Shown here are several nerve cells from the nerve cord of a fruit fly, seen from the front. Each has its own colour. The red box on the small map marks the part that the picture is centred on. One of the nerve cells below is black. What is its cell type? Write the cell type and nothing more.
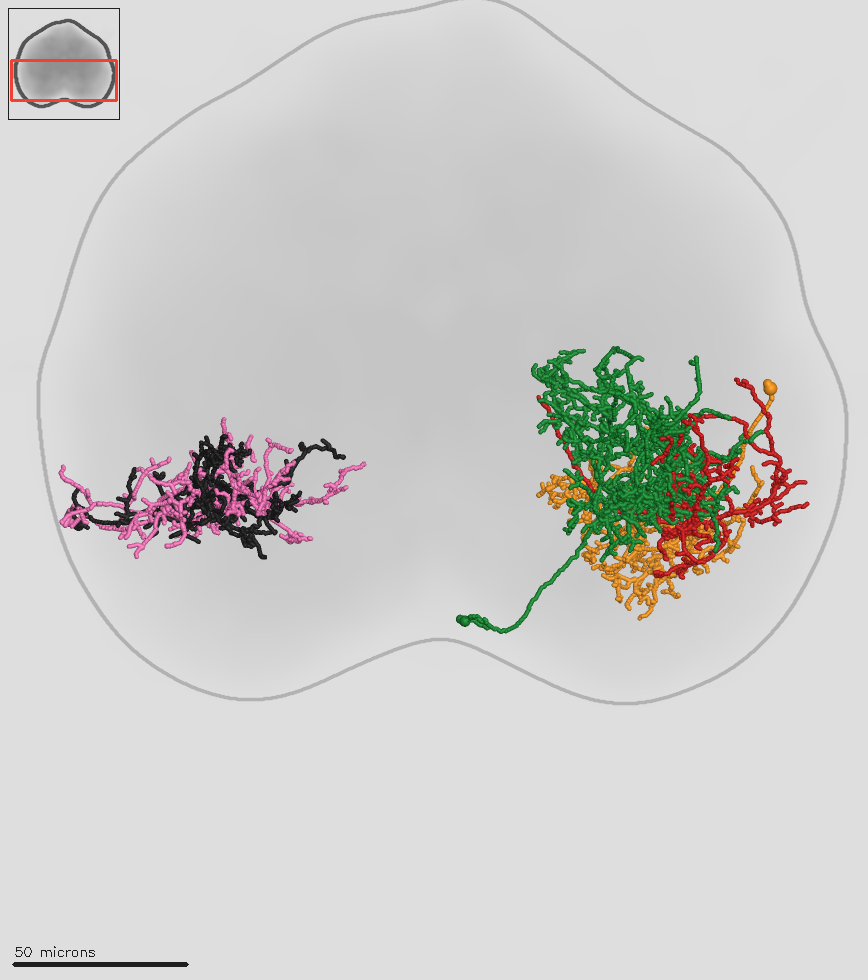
IN20A.22A052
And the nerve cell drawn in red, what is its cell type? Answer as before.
IN20A.22A071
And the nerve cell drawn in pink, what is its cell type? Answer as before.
IN20A.22A056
